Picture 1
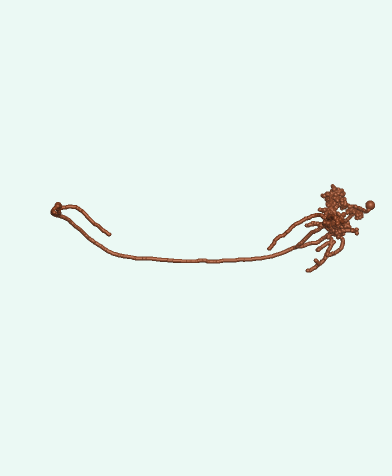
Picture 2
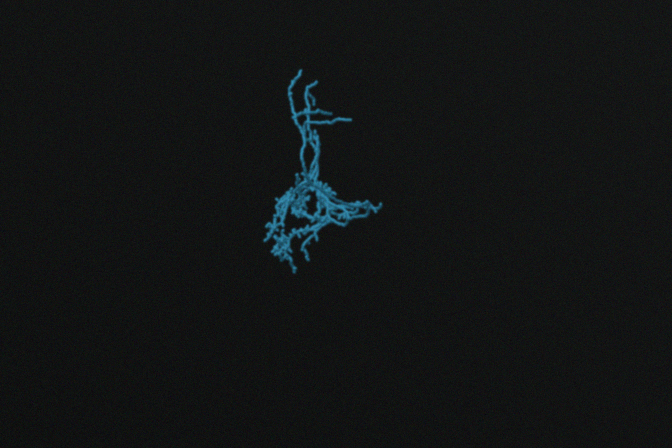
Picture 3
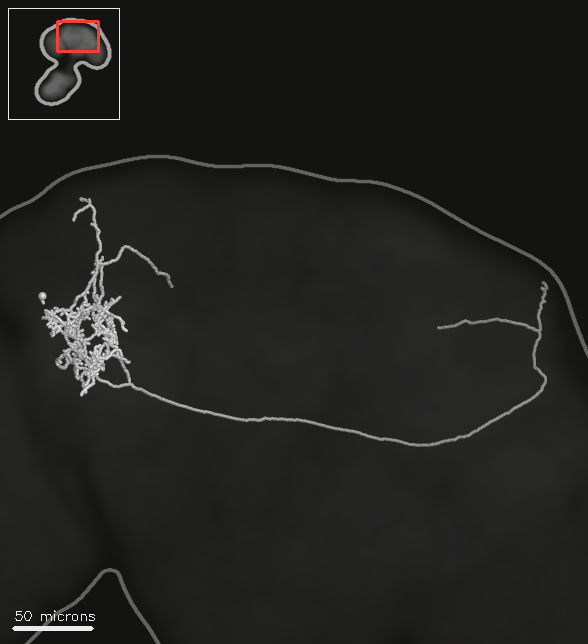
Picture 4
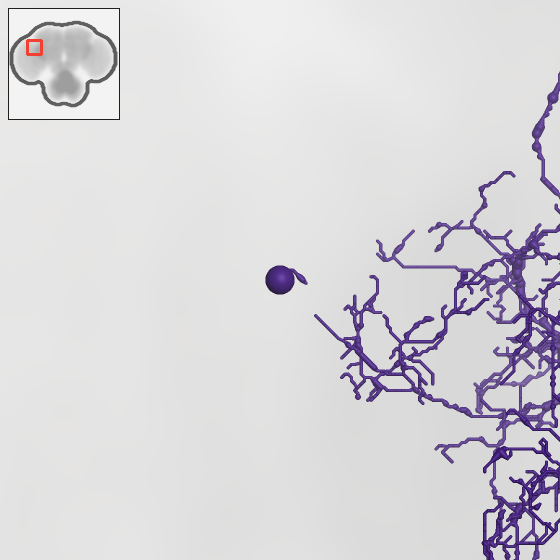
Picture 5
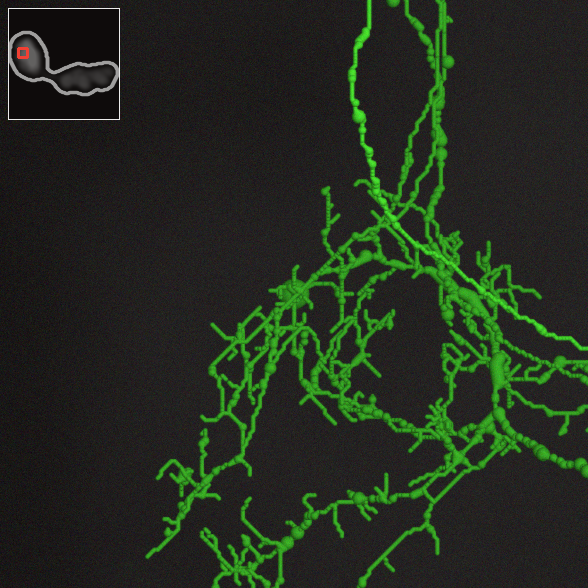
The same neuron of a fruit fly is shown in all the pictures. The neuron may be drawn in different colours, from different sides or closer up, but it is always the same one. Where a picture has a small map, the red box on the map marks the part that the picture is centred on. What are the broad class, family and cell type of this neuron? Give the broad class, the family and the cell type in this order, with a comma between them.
central-brain intrinsic neuron, hemilineage VLPl&d1_lateral, AVLP269_a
